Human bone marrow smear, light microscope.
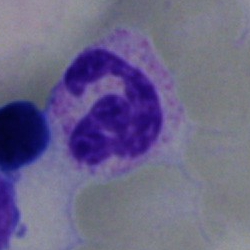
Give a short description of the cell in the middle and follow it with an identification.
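Bent into a C-like shape around a paler central area, the nucleus is a thick curved band. Its chromatin is dark purple and coarsely clumped. A moderate rim of pale pinkish-lilac cytoplasm surrounds it, with fine pinkish-purple granules scattered throughout. This cell is a segmented neutrophil.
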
